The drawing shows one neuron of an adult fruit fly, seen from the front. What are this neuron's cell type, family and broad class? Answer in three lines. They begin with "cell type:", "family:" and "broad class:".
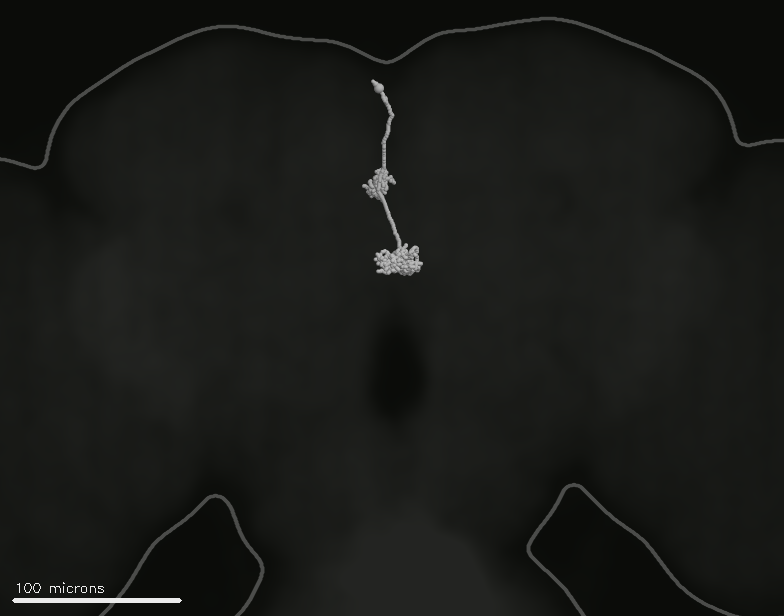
cell type: PEN_a(PEN1)
family: class CX
broad class: central-brain intrinsic neuron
